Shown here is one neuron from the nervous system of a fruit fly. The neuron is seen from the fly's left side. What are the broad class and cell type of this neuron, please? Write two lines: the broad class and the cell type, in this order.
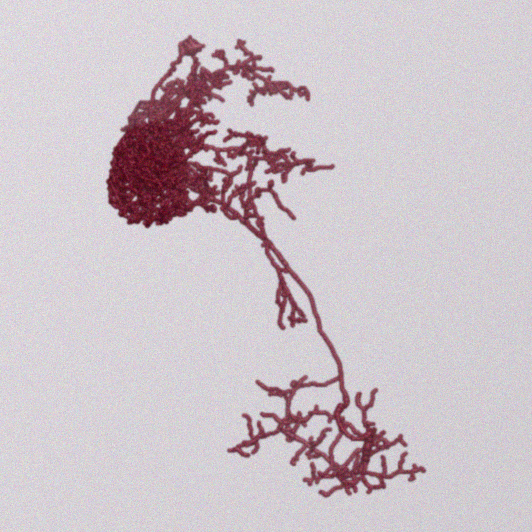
central-brain intrinsic neuron
AOTU012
